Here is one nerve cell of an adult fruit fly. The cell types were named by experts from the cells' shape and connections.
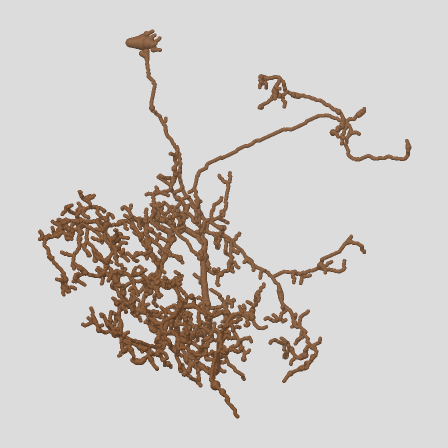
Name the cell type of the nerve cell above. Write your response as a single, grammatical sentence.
The cell type carried by this nerve cell is GNG136.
